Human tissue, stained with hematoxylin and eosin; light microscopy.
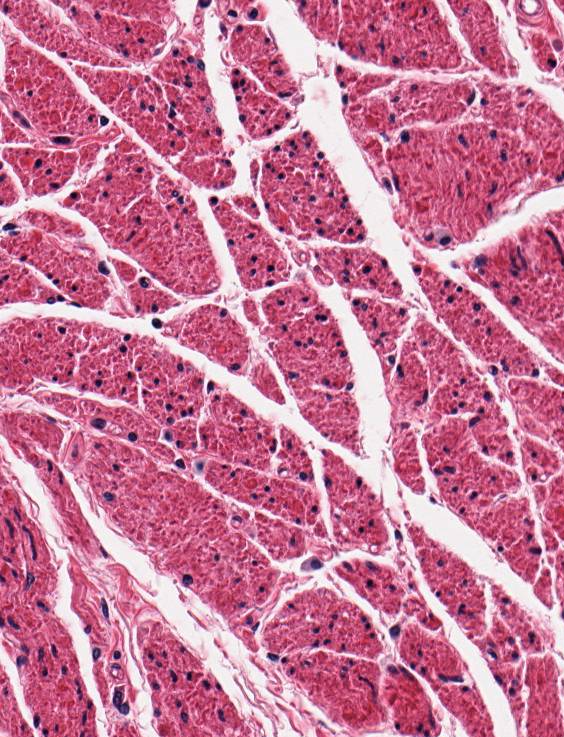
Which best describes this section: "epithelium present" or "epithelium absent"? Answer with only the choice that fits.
Epithelium absent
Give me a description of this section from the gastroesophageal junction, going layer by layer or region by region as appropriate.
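Throughout, irregular pink muscle bundles are split by branching white clefts. In cross-cut bundles, small round dark nuclei scatter through each bundle, not only its edges. Lengthwise fibres at lower left have elongated nuclei along their length. Thin pale pink connective tissue lines bundle borders beside clefts.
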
